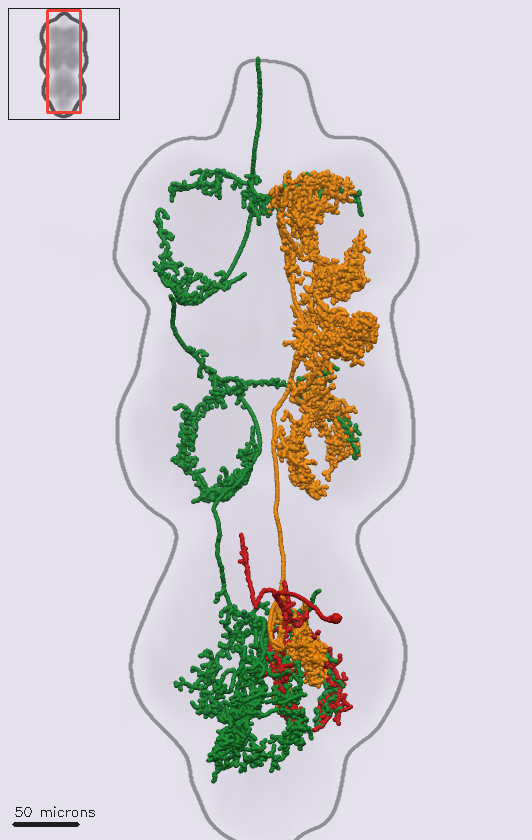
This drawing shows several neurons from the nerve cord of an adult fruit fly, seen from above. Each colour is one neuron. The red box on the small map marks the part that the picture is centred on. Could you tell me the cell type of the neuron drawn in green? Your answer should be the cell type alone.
AN01B002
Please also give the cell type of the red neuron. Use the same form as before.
IN23B064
